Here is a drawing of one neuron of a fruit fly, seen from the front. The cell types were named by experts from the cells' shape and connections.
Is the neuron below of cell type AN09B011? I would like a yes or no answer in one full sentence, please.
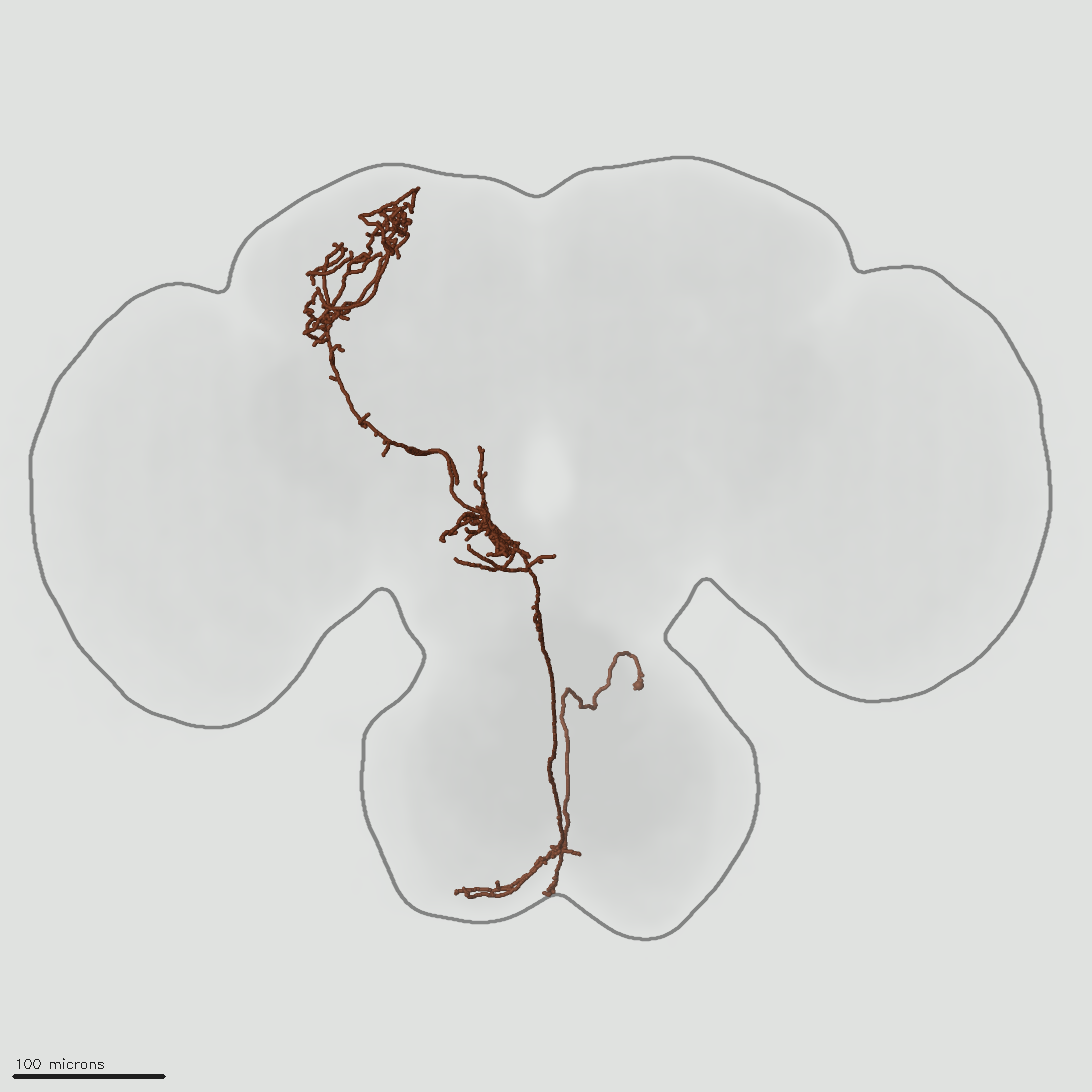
No, this neuron is of a different cell type rather than type AN09B011.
